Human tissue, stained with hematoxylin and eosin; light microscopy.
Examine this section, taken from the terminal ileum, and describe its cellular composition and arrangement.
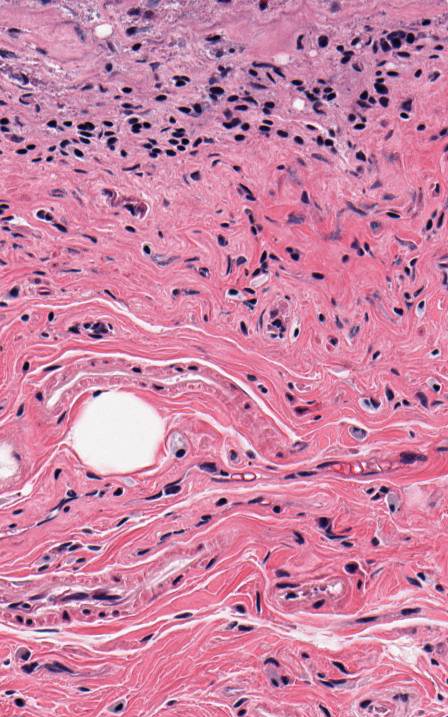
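Mostly dense collagen below, more cells above. In the lower half the bundles are wavy and run largely side to side. The nuclei are mainly dark, elongated and spindle-shaped, tucked between the collagen fibres, with no epithelium in sight.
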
